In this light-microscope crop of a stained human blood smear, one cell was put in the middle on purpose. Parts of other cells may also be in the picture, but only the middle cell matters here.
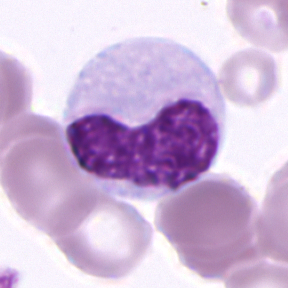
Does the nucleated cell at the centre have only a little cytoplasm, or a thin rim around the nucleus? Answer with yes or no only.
No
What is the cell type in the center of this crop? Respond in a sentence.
In the center of this field lies a metamyelocyte.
